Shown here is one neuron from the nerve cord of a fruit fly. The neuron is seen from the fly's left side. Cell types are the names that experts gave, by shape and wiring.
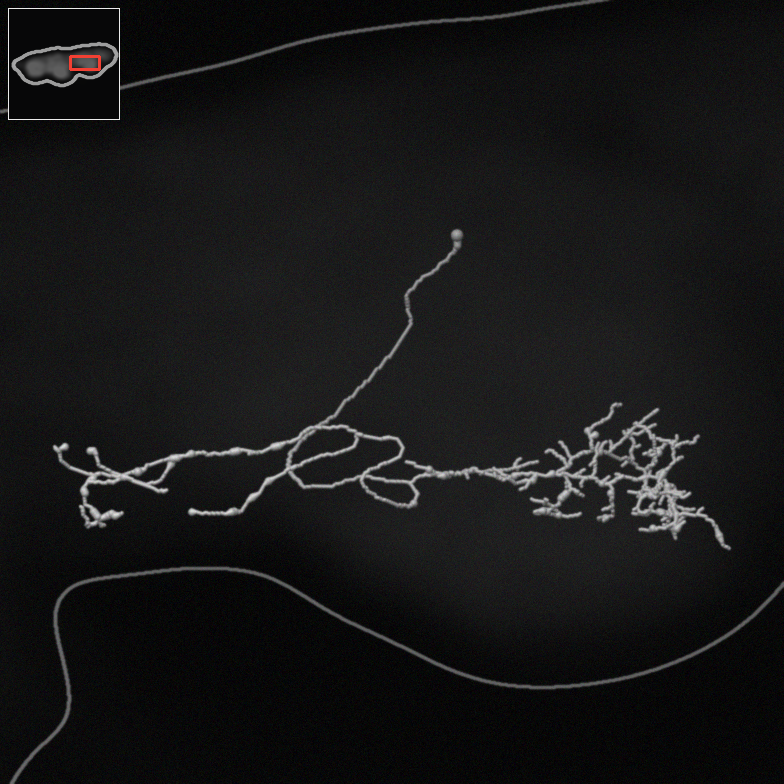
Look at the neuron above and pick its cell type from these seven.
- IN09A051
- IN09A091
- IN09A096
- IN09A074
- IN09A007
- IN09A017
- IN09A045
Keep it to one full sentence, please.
The neuron has IN09A051 as its cell type.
